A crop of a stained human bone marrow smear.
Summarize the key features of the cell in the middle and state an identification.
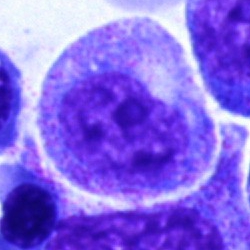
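Checking the chromatin: fine and open, with a few darker clumps. Checking the cytoplasm: a moderate blue rim around the nucleus, with fine pink-purple granules scattered through it. Beside the upper right of the nucleus lies a paler patch of cytoplasm. The cell is a promyelocyte.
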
